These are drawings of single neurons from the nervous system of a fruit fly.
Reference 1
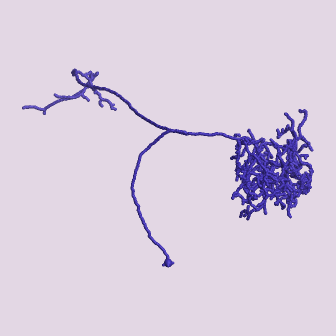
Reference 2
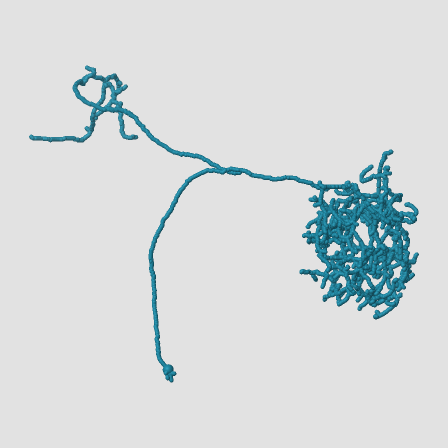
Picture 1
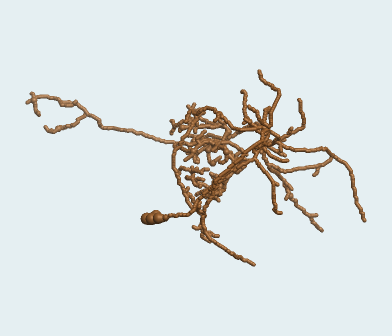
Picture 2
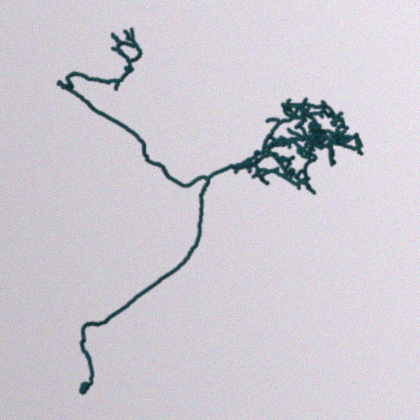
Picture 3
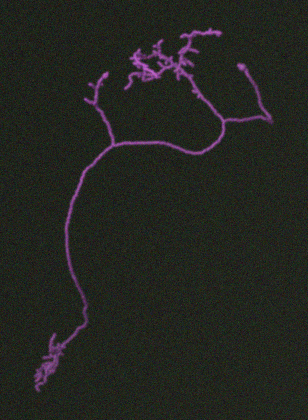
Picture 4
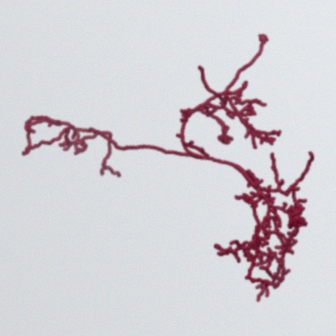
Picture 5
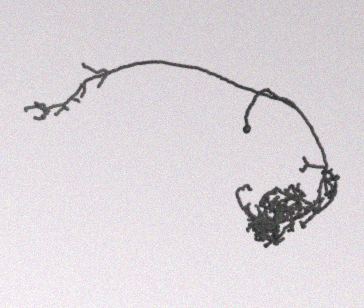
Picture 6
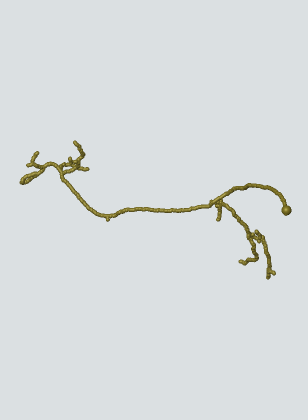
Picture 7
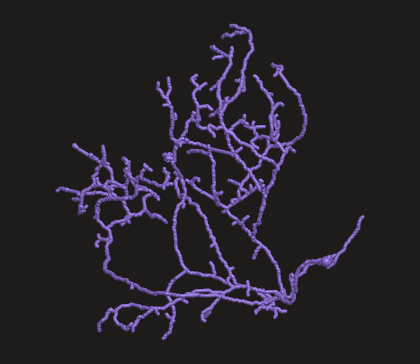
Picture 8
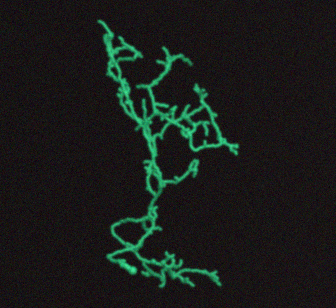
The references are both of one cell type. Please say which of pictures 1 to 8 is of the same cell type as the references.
5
